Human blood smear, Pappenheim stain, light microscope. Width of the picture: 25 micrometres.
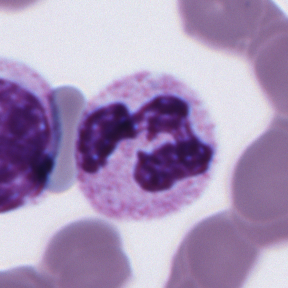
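Segmented neutrophil: first, a round, smooth outline; second, dark purple, coarsely clumped chromatin; third, plentiful pale pink cytoplasm; and last, fine pinkish-lilac granules scattered evenly through that cytoplasm.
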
